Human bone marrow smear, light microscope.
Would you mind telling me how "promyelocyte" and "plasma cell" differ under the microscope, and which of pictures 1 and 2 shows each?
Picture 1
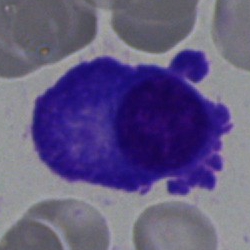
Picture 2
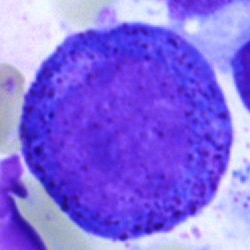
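The first picture is the plasma cell; the second is the promyelocyte. The plasma cell is wider than it is tall, with small rounded knob-like blebs standing out from its right-hand edge, whereas the promyelocyte is round with a finely bumpy edge.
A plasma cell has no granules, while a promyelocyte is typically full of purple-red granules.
No distinct granules show in the plasma cell's cytoplasm, but many dark purple granules crowd along the promyelocyte's rim, around a paler violet centre with fewer distinct dark granules. The plasma cell's cytoplasm is abundant and stains deep blue, and a paler zone lies in it to the left of the nucleus.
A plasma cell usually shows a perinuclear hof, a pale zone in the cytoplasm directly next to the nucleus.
No clear vacuoles are seen in the promyelocyte.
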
